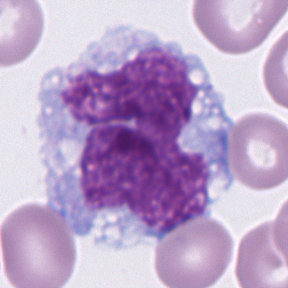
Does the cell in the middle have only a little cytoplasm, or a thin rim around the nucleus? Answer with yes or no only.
No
